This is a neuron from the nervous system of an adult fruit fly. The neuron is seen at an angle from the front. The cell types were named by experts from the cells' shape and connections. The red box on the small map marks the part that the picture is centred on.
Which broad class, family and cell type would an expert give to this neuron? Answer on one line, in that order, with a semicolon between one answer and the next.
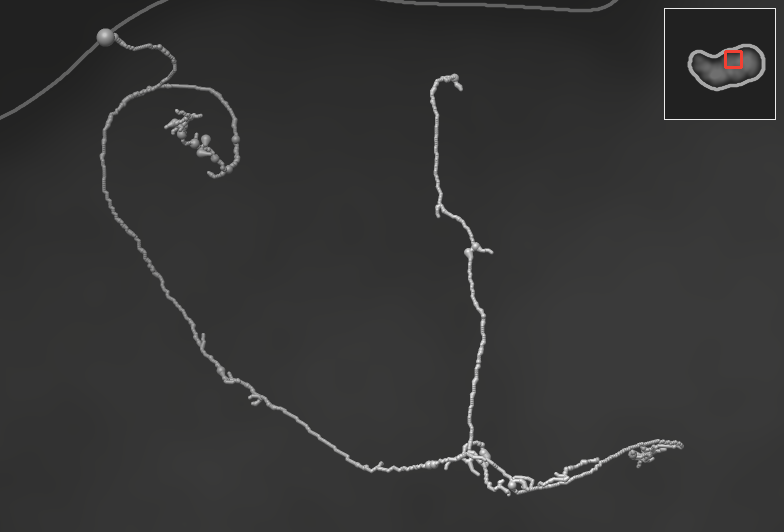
central-brain intrinsic neuron; class Kenyon Cell; KCab-p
